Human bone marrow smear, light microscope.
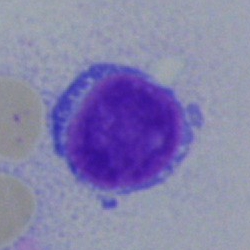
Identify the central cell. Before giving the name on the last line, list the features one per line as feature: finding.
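Outline: roughly round, but see how bumpy and irregular the edge is
Nucleus: fills most of the cell
Chromatin: deep purple all through the nucleus
Blebs: small, round and blue, sticking out from the right edge and the bottom
Name: lymphocyte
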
